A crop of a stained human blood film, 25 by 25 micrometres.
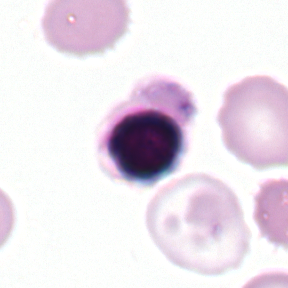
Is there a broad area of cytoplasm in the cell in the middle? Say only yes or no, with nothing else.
No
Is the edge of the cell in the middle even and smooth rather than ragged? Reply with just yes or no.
No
